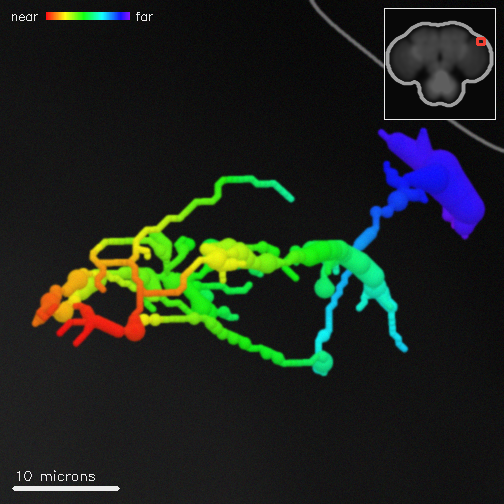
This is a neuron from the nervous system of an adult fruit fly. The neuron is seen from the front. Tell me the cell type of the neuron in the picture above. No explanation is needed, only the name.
Lai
